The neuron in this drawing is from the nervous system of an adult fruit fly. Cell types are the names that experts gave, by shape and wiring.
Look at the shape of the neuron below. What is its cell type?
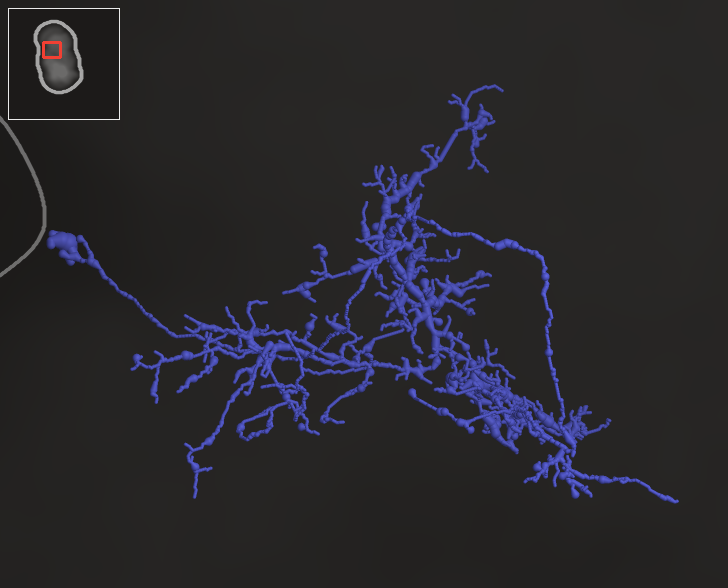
VES091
